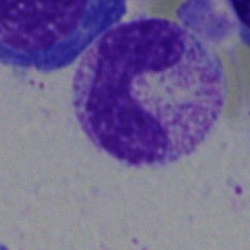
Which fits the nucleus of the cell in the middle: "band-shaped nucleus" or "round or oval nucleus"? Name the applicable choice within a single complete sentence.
Shaped like a horseshoe, C, U or S, its nucleus lacks separate lobes.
